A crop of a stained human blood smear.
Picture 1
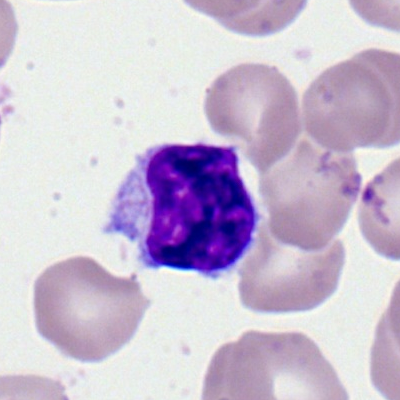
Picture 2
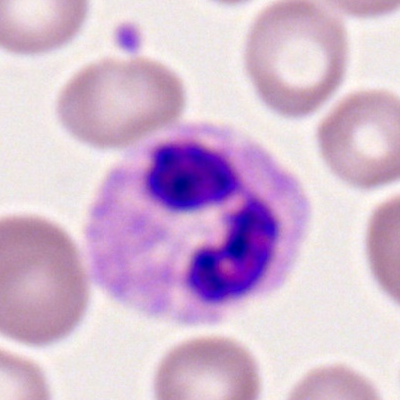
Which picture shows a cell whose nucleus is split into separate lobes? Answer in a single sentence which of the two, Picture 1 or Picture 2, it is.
The cell shown in Picture 2 has a nucleus formed of distinct lobes.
